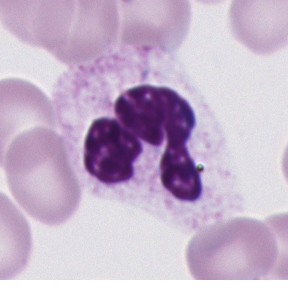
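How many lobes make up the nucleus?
Three.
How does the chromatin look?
Dark purple and coarsely clumped, with small paler spots.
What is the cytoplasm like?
Plentiful and pale pink, with fine pink-lilac granules scattered evenly through it.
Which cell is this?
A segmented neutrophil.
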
